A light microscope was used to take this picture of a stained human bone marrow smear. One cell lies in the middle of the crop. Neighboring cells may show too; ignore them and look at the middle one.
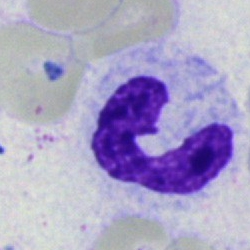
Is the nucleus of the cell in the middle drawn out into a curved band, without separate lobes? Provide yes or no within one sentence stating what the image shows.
Yes, drawn out into a curved band, the nucleus shows no separate lobes.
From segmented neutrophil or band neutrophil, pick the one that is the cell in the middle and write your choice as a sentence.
In the middle of this smear crop is a band neutrophil.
